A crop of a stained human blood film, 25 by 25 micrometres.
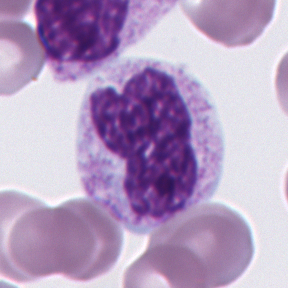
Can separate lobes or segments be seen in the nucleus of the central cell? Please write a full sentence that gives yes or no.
Yes, what the nucleus of this cell shows is division into separate lobes.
